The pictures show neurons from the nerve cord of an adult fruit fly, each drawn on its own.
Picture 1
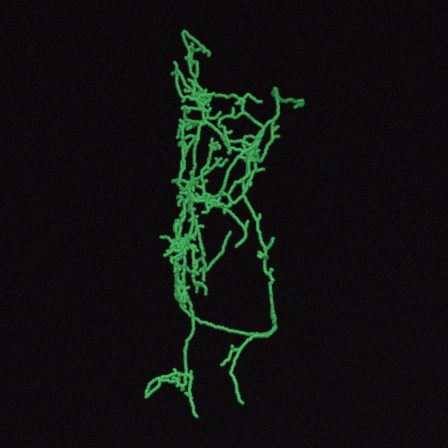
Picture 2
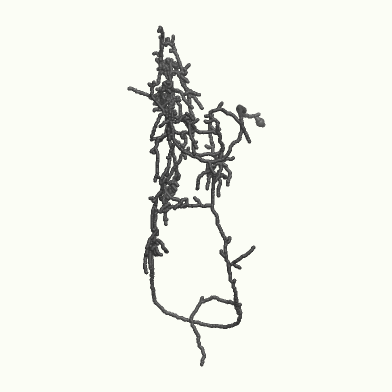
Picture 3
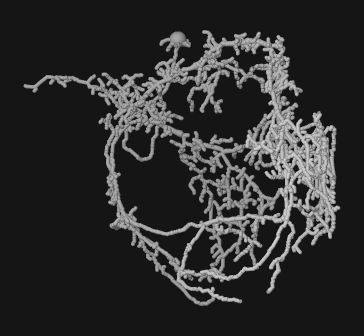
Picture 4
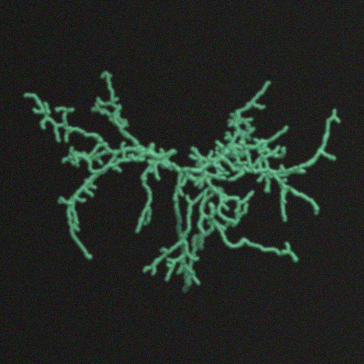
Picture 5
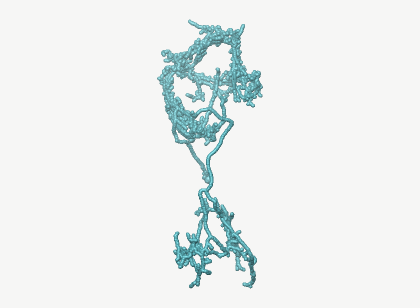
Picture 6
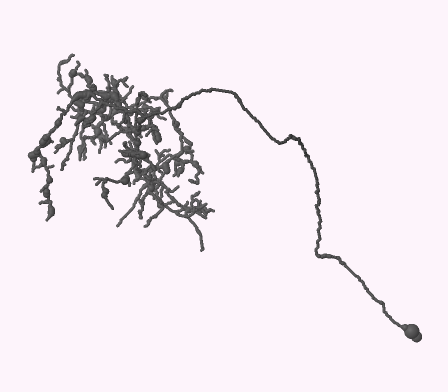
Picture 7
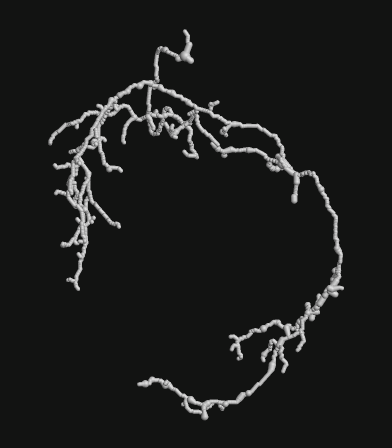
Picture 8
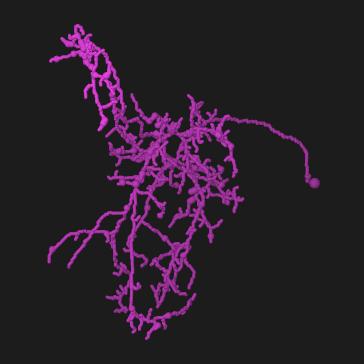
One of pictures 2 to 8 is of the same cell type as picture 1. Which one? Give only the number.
2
